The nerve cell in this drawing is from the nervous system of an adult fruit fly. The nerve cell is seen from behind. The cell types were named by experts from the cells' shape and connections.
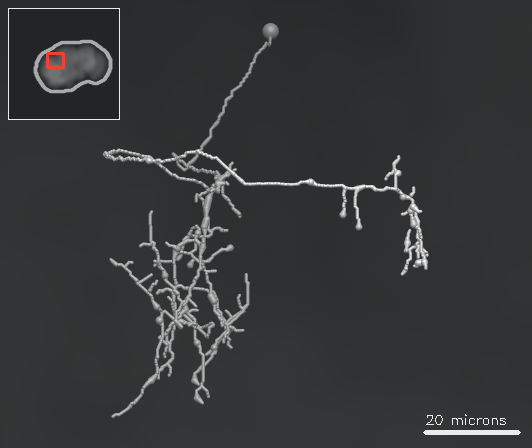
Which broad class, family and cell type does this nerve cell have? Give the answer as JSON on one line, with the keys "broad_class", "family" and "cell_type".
{"broad_class": "optic-lobe intrinsic neuron", "family": "Tm", "cell_type": "Tm38"}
